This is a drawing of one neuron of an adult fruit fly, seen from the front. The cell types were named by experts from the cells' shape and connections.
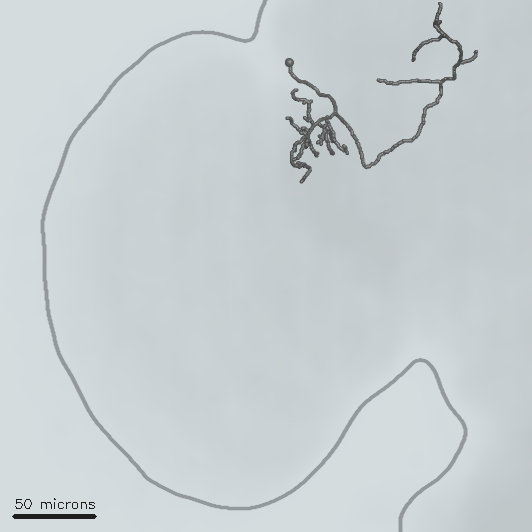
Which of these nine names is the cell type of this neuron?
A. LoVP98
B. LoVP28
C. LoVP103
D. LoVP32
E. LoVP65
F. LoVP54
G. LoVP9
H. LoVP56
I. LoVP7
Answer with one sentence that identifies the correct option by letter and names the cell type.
With respect to cell type, the neuron is LoVP9, option G.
